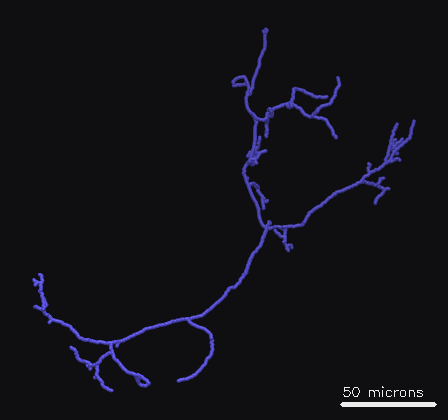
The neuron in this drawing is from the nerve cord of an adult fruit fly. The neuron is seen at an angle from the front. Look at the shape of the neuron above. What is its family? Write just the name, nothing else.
class mechanosensory proprioceptive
